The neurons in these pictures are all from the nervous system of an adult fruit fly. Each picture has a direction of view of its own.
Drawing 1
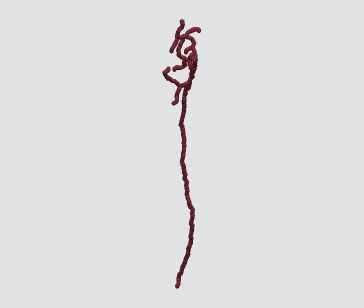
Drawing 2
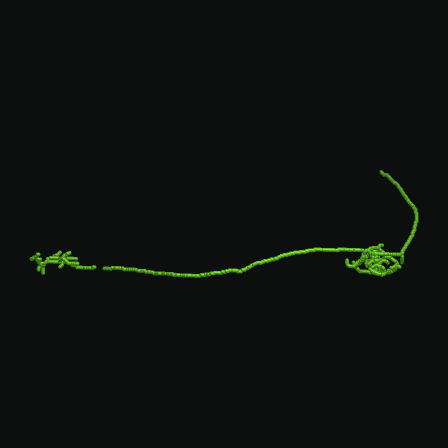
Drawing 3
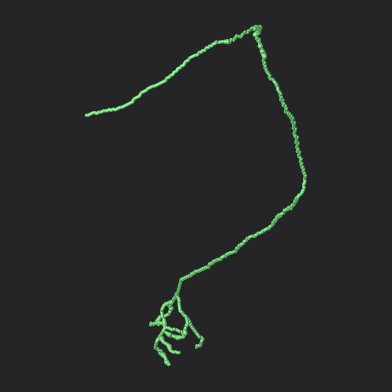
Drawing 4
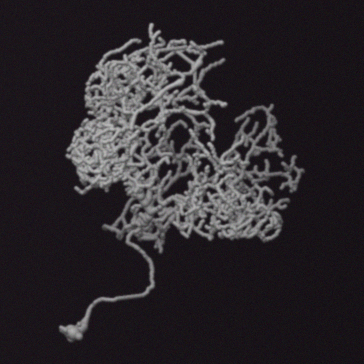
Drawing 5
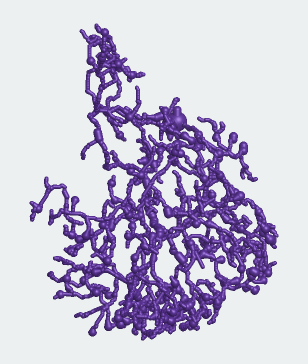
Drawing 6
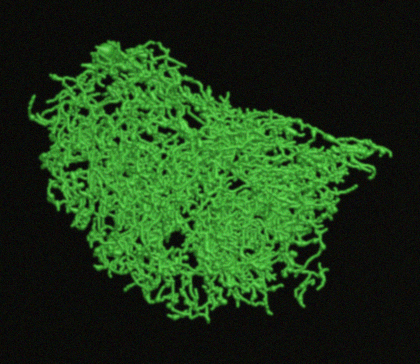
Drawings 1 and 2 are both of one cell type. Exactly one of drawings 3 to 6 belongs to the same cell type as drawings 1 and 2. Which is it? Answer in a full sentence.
The neuron in drawing 3 is of the same cell type.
